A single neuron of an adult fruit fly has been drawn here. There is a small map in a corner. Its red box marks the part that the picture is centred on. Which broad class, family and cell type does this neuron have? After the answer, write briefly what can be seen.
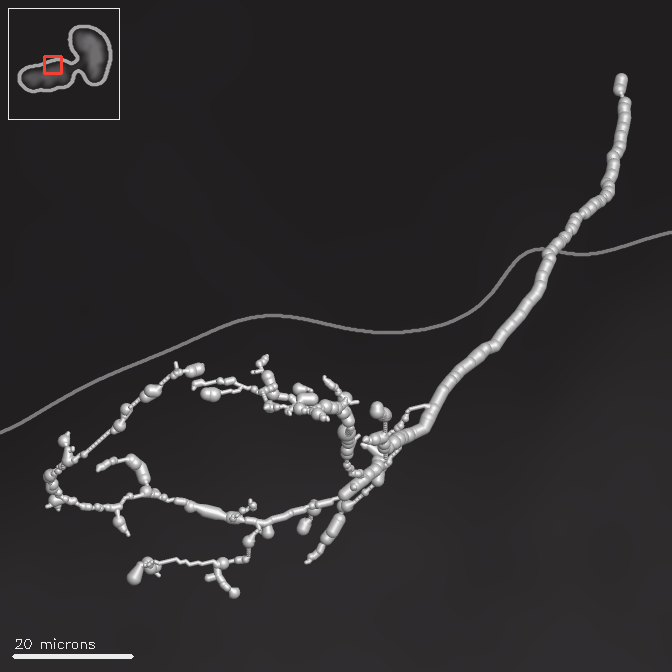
This is a sensory neuron entering the nerve cord. Its family is called class mechanosensory proprioceptive. The cell type is SNpp37. It is in the nerve cord and does not reach the brain. No cell body is drawn. By the scale bar it is about 100 microns wide in this view.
